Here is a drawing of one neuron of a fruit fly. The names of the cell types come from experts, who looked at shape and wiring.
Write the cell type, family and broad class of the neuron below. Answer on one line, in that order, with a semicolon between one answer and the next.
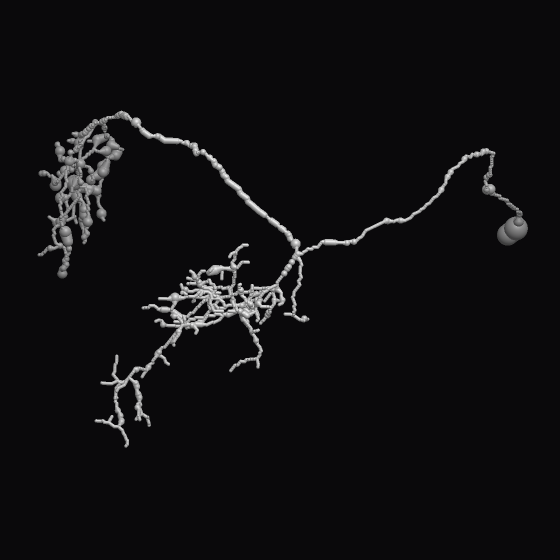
hDeltaK; class CX; central-brain intrinsic neuron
